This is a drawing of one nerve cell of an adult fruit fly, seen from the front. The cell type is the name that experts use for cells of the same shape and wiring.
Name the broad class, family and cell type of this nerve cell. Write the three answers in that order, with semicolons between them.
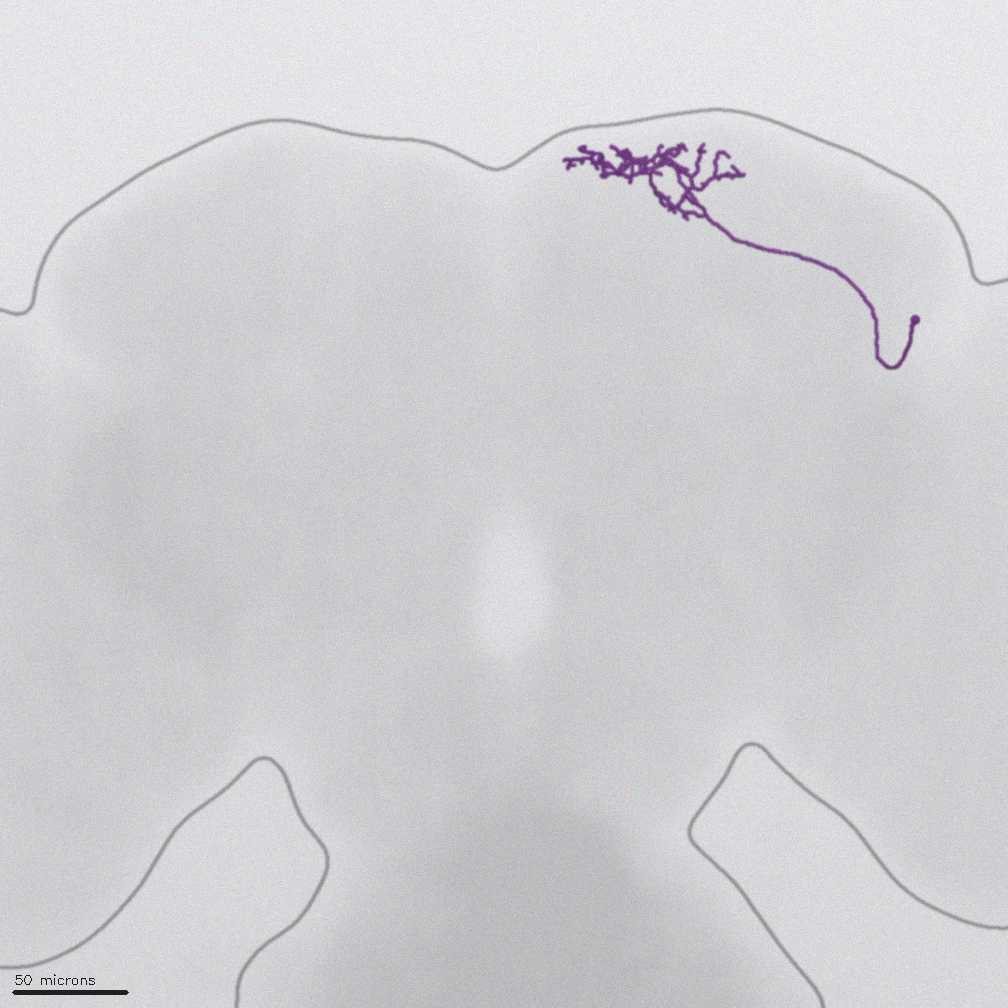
central-brain intrinsic neuron; hemilineage SIPa1_ventral; SIP007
